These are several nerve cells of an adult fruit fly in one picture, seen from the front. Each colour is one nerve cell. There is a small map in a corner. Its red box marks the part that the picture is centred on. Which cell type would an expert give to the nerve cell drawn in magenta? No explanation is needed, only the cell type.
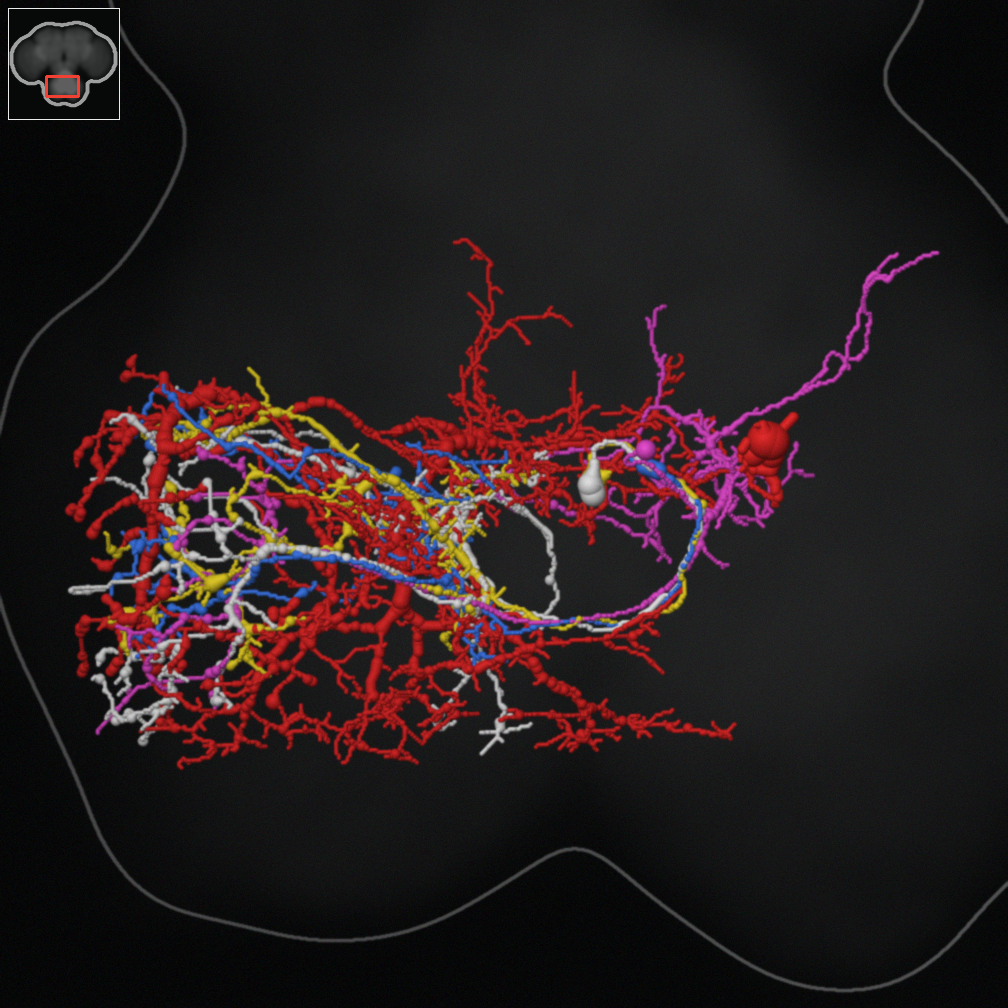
IN01A075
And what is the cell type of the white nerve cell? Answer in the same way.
IN01A063_b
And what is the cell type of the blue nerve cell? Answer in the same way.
IN01A063_c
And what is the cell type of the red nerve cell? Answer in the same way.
INXXX089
